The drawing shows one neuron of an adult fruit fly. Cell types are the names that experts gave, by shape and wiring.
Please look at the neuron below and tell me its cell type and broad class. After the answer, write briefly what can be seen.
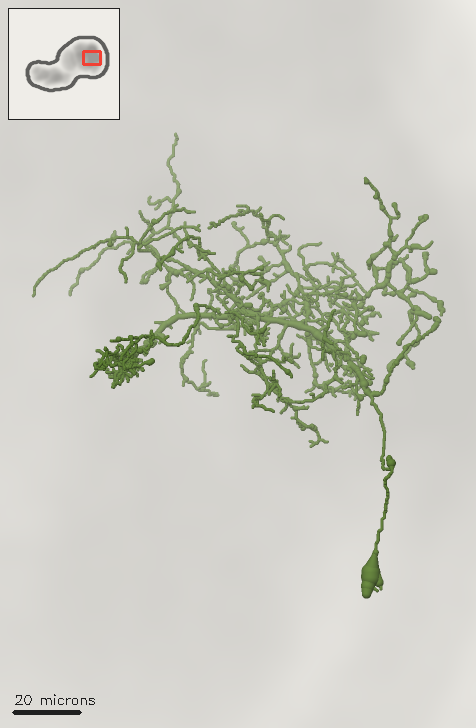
The cell type is AVLP370_a. Its broad class is central-brain intrinsic neuron. The cell body can be seen at the lower right of the picture. By the scale bar it is about 140 microns tall in this view. The picture shows more than a hundred branch ends.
